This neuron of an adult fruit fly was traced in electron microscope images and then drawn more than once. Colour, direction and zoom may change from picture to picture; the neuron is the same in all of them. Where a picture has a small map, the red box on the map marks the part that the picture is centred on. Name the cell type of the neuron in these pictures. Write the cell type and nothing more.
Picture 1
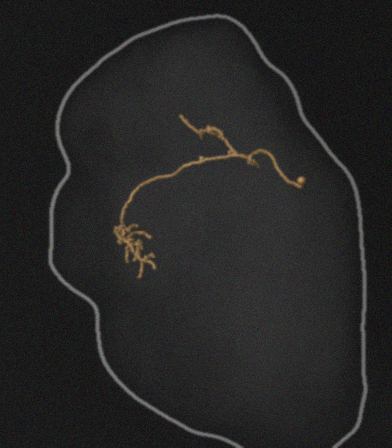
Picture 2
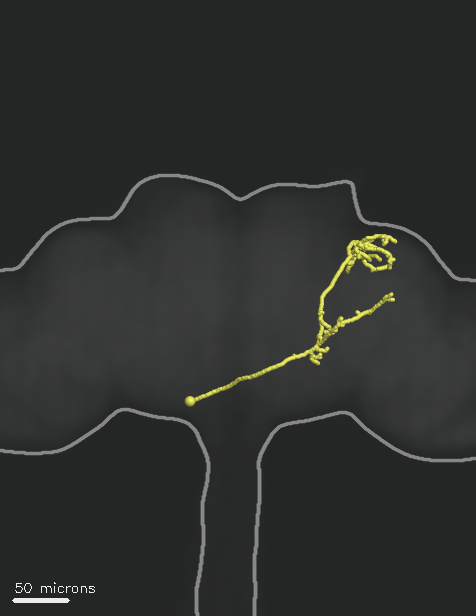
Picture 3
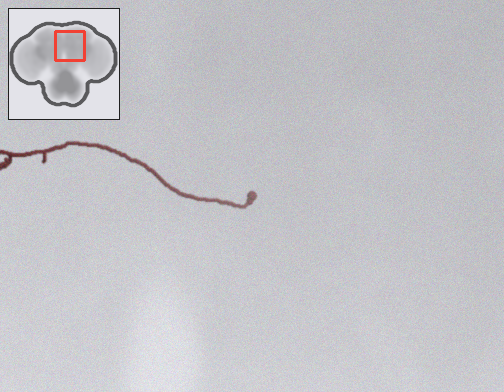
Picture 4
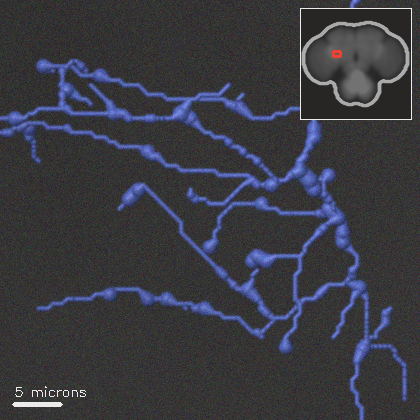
CB1523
